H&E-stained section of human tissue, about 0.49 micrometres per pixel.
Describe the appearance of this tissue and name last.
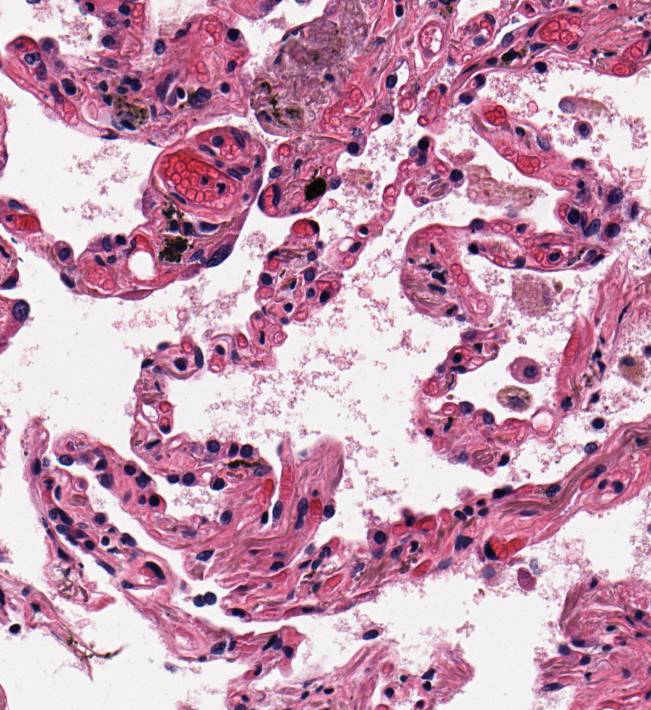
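Branching thin pink walls divide the field into large, mostly empty spaces. Clumps of black granular pigment within walls, upper left. Spaces hold scattered fine pale pink granular material, not solid cellular contents. No glands present. Tissue: lung.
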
